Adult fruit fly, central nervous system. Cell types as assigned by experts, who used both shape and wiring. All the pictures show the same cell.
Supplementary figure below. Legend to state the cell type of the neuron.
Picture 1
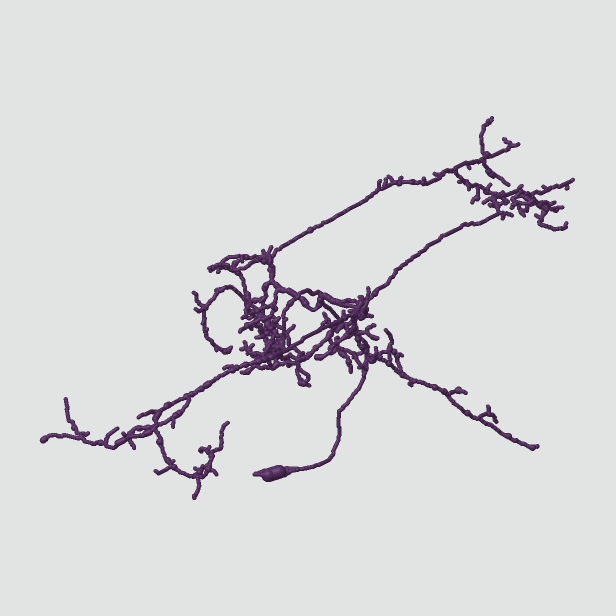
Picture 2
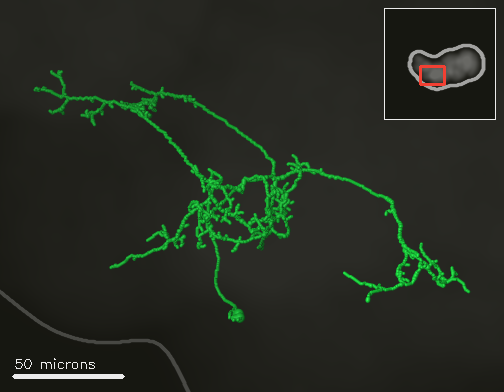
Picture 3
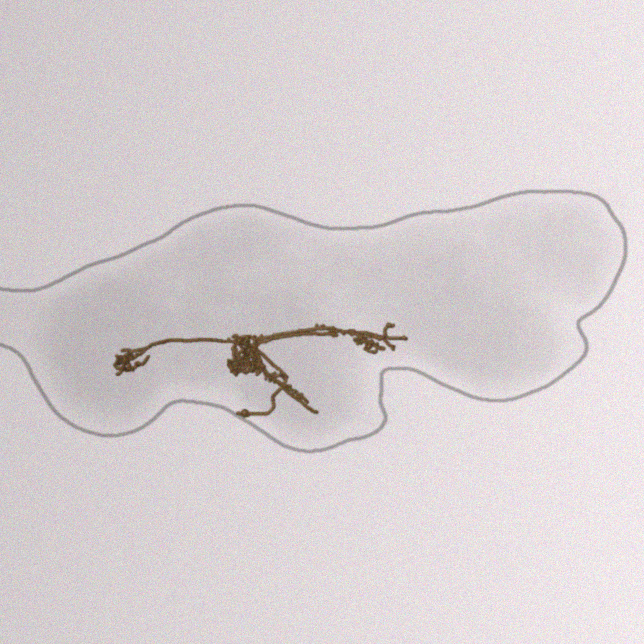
IN00A026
